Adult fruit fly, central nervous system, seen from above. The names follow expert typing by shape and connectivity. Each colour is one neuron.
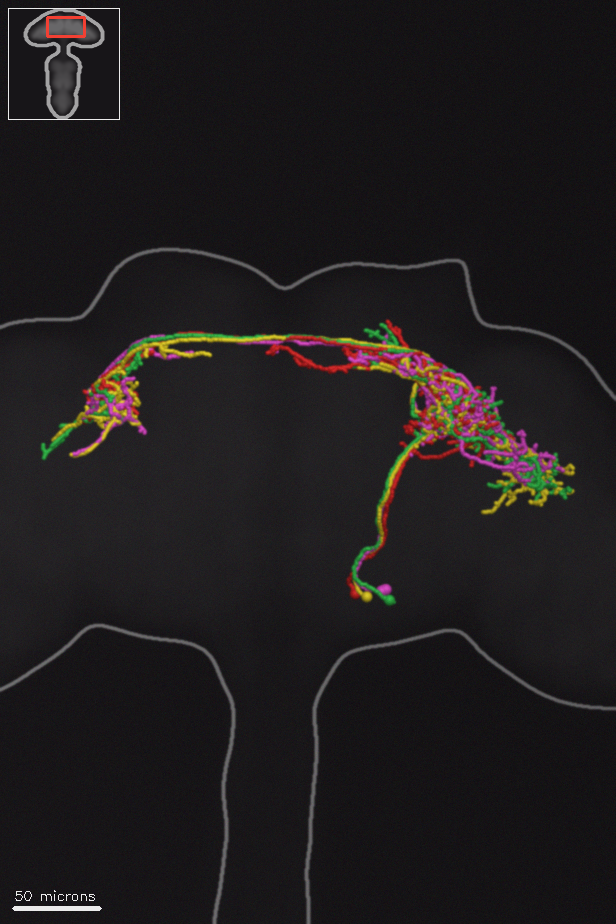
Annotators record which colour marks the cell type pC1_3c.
yellow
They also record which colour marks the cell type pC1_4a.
red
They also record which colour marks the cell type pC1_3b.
magenta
